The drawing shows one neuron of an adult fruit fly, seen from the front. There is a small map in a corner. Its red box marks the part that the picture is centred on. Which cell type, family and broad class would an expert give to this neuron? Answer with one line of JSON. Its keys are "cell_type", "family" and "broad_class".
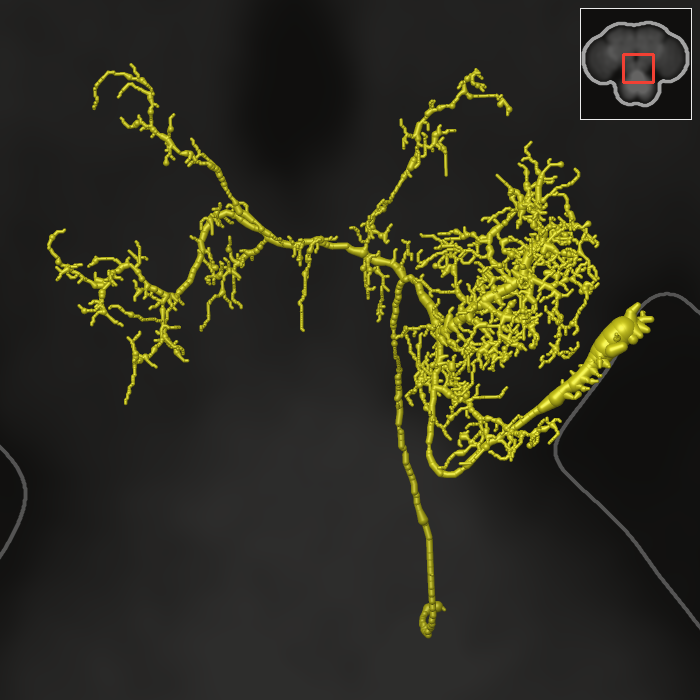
{"cell_type": "CvN4", "family": "hemilineage LB12", "broad_class": "motor neuron of the brain"}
